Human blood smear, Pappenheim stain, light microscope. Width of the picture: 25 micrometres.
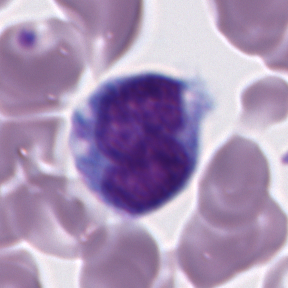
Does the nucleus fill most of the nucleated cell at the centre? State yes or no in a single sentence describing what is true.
Yes, most of this cell is taken up by its nucleus.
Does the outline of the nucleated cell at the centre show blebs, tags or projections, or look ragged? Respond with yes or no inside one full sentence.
Yes, the edge of this particular cell is rough.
